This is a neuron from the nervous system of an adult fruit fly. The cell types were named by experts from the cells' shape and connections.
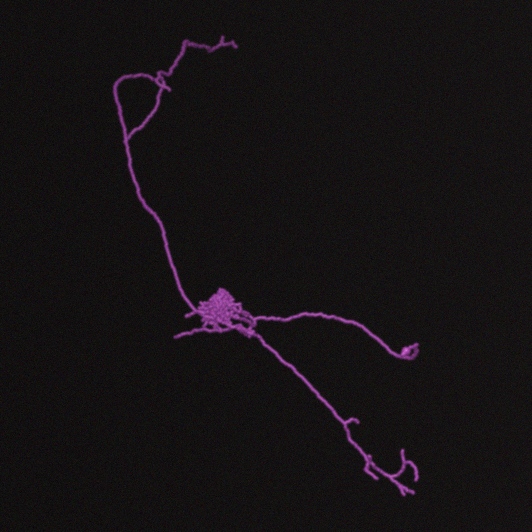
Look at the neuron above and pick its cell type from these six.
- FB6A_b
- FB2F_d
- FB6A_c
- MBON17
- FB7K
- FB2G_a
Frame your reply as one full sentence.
The cell type of this neuron is MBON17.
